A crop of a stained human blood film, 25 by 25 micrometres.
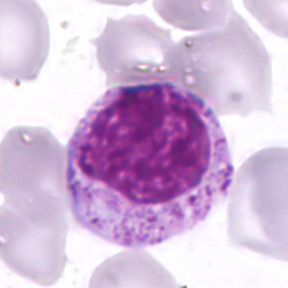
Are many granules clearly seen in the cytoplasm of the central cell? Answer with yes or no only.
Yes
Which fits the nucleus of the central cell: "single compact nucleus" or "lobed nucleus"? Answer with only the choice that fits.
Single compact nucleus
